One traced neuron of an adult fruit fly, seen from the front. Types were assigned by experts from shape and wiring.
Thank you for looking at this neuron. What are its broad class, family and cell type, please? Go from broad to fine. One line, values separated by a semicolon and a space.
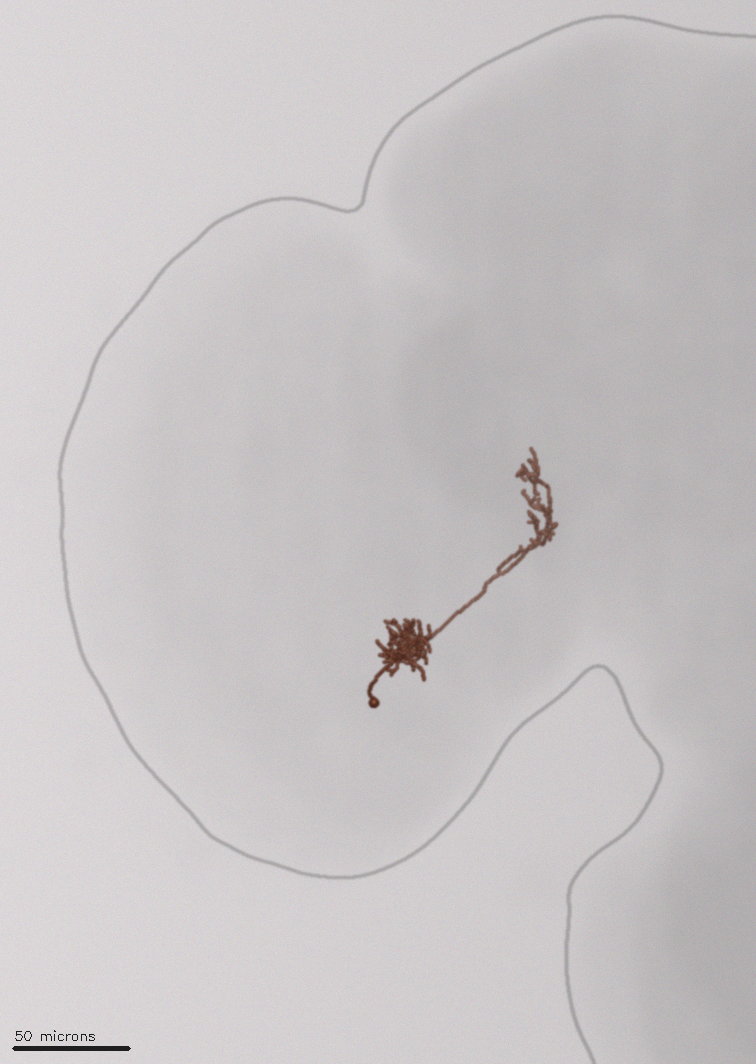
optic-lobe intrinsic neuron; Tm; Tm31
